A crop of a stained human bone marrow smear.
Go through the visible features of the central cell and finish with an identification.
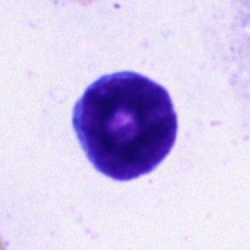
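First, the outline: roughly round, with a few slightly flattened, angular stretches. Next, the staining: almost the whole cell is a deep purple-blue. Then granules: none distinct anywhere in the cell. Last, the surface: no hair-like or bleb-like projections. This cell is a lymphocyte.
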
